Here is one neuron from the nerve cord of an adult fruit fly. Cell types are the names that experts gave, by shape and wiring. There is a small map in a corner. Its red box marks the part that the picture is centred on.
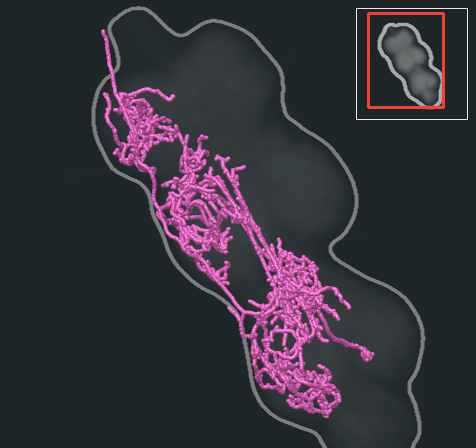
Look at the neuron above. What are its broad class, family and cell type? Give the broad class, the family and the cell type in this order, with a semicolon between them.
ascending neuron; hemilineage 27X; AN27X004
